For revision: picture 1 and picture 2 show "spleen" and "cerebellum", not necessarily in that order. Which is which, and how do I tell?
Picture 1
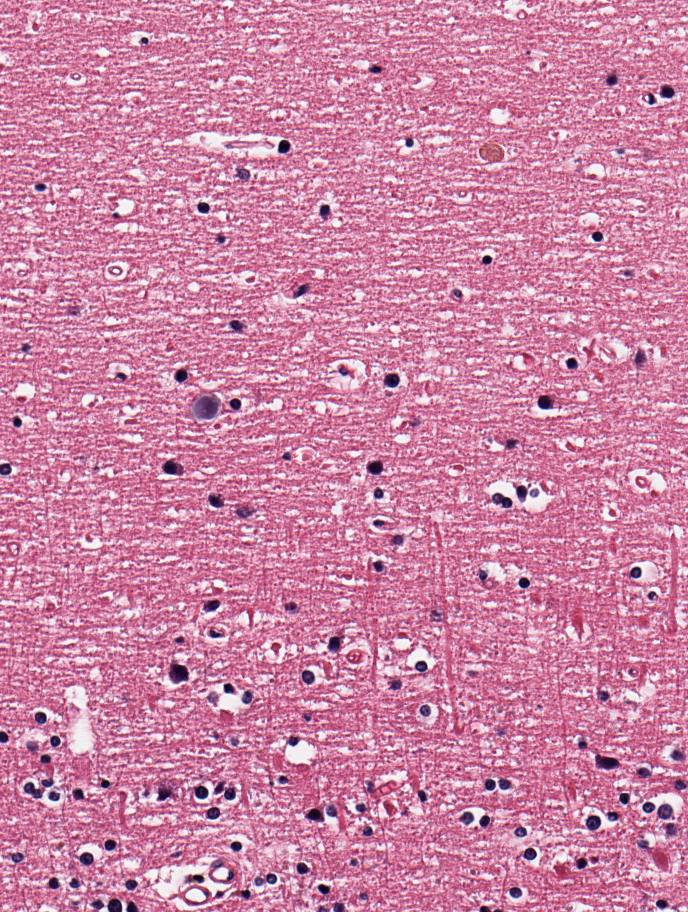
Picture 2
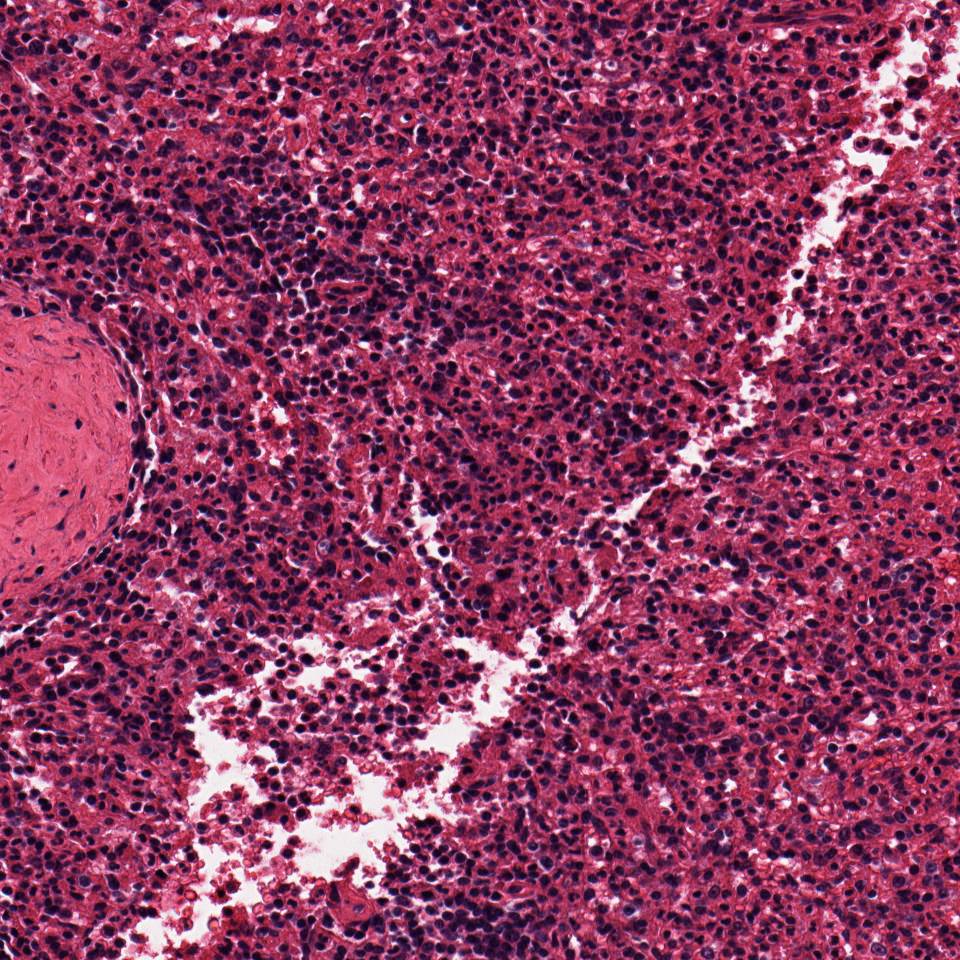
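Picture 1 shows cerebellum and picture 2 shows spleen. In picture 1 the background is a pink, finely fibrillary matrix with scattered nuclei, mostly small, round and dark blue, and it contains no epithelium or glands. Thin pink fibres run vertically through its lower half, and a single larger round purple-grey body lies just left of the middle. Picture 2, by contrast, is almost entirely a diffuse, densely packed sheet of small round cells with no organised units; most have small, round, darkly staining nuclei and scant cytoplasm. A rounded, homogeneous pink nodule of wavy fibres with sparse spindle nuclei sits at the middle of its left edge, cut off by the border. Red blood cells are scattered within white cleft-like spaces.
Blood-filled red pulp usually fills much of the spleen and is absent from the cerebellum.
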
